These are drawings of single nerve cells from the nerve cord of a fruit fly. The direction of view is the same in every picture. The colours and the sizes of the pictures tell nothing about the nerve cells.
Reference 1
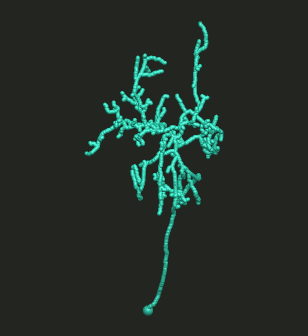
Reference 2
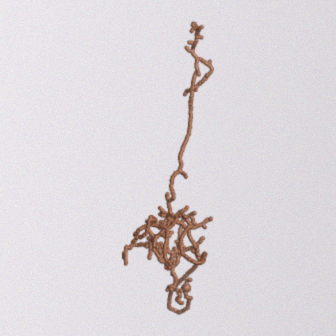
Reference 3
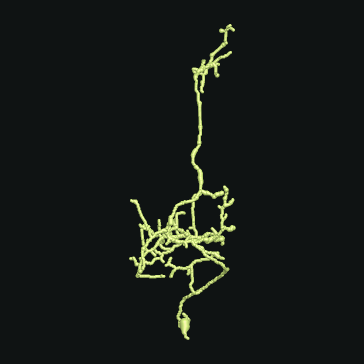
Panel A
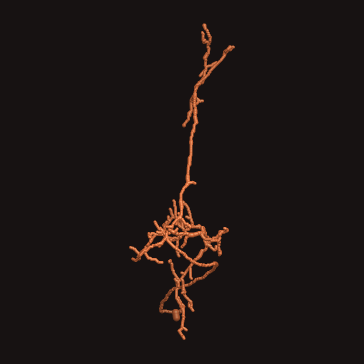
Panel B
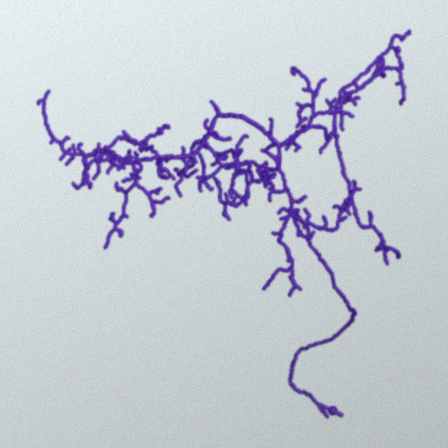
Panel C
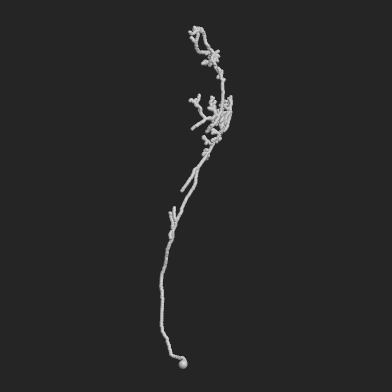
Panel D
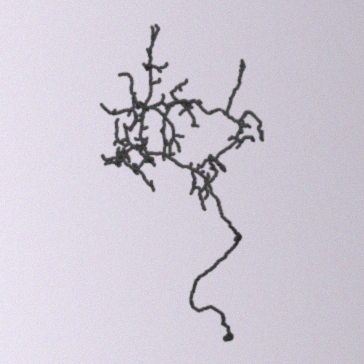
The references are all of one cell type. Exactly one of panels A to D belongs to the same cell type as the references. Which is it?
A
